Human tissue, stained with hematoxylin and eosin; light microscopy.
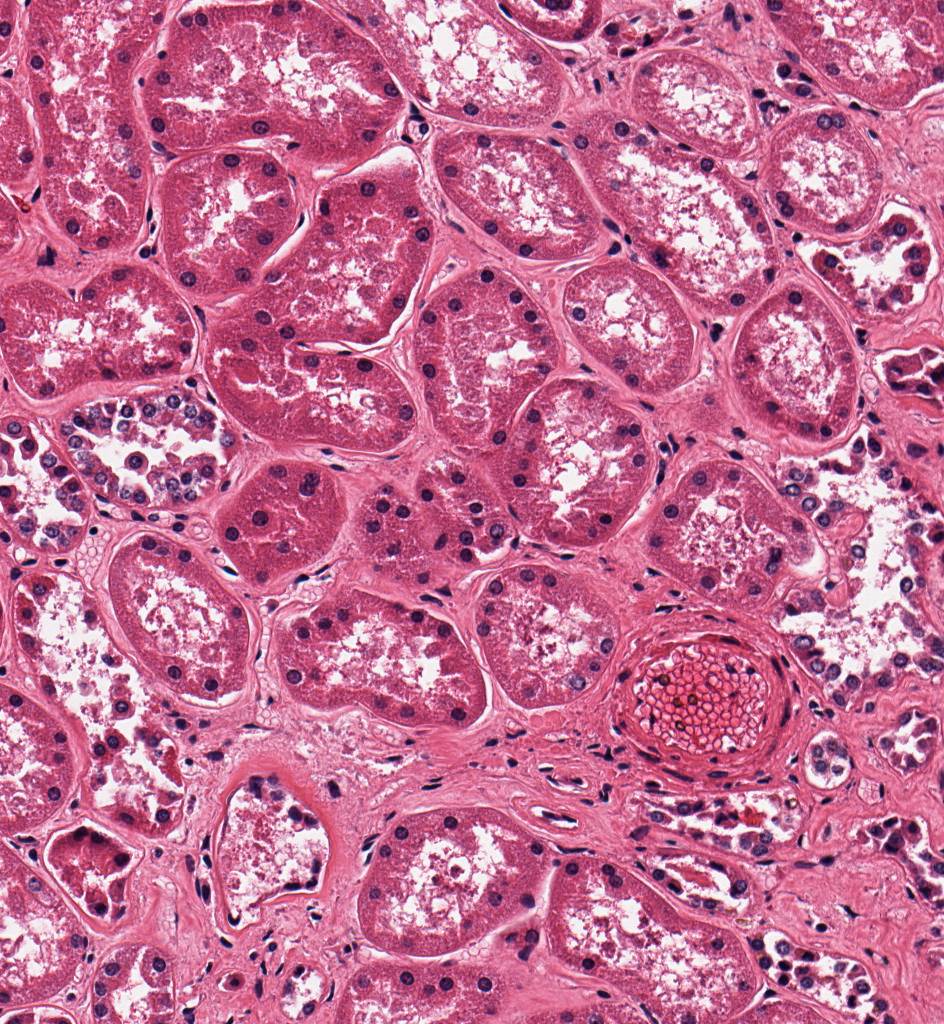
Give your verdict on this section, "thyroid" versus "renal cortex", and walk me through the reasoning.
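Renal cortex. Closely packed round-to-oval tubules, mostly in cross section, fill the field; most are lined by one layer of tall cells with abundant granular pink cytoplasm. Below and right of centre: small vessel, concentric layered wall, lumen packed with red blood cells.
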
